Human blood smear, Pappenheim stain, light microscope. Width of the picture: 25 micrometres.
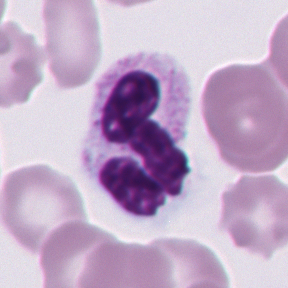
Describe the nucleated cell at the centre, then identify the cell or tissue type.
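The nucleus is divided into three lobes, stacked one above another from the top to the bottom of the cell, and the chromatin is dark purple and coarsely clumped. The outline is oval, longer top to bottom than side to side. This is a segmented neutrophil.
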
